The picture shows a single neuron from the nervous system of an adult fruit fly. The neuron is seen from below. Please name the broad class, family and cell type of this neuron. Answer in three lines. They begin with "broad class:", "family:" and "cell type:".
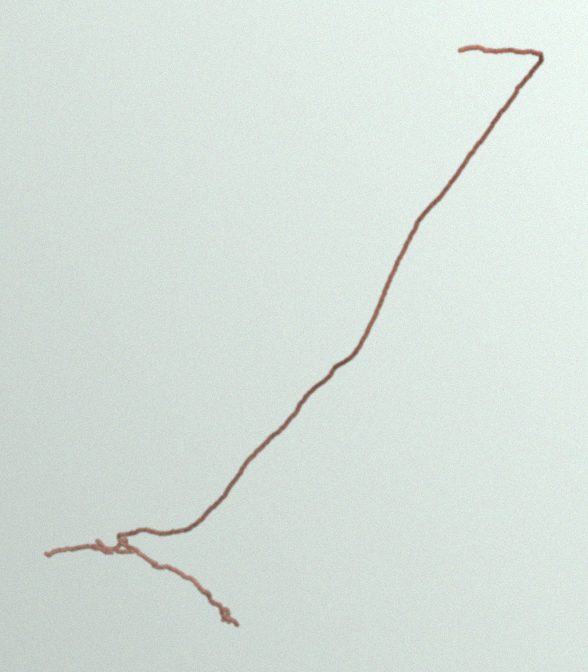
broad class: sensory neuron ascending to the brain
family: class gustatory
cell type: LgAG6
